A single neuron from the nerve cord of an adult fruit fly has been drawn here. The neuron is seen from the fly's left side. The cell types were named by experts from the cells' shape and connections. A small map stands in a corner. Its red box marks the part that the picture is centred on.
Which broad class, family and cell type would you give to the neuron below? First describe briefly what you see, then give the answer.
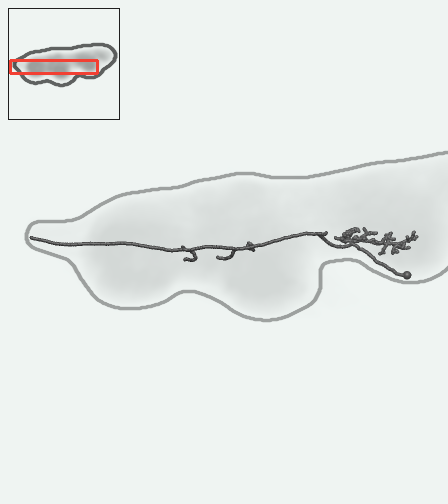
As drawn here it is more than twice as wide as it is tall. Its broad class is ascending neuron. Its family is hemilineage 10B. The cell type is AN10B047.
